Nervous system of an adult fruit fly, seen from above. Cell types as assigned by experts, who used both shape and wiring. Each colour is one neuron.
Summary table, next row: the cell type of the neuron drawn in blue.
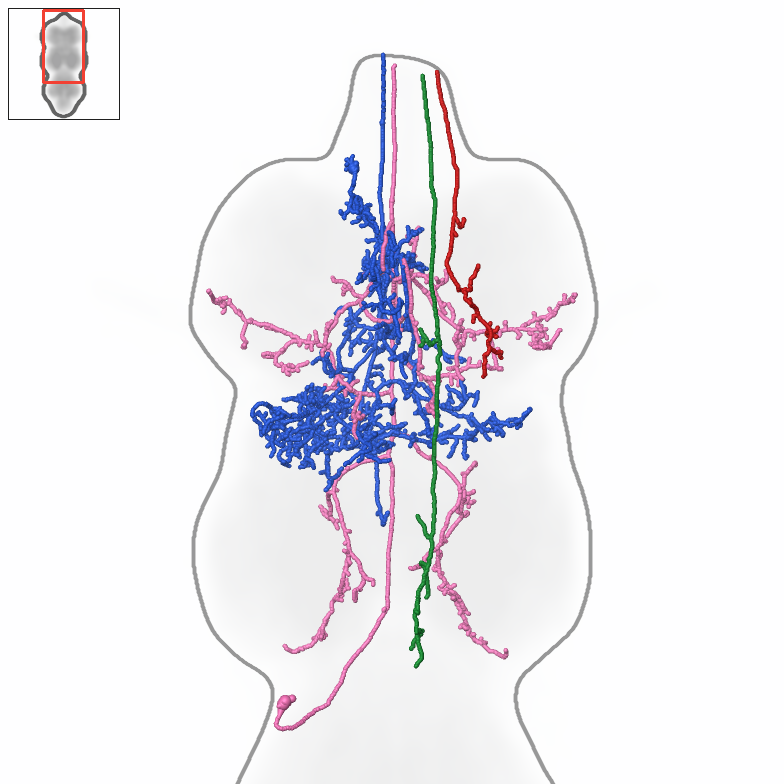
AN17B012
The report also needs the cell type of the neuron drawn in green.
DNg18_b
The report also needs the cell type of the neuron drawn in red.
DNge086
